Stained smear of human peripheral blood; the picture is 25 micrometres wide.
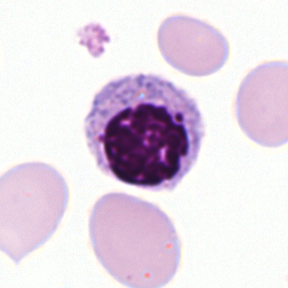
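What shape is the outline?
Round, with a slightly uneven edge.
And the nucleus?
Round and unlobed, with no nucleoli that I can see.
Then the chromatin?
Dark purple and coarsely clumped, with pale gaps between the clumps.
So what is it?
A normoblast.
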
